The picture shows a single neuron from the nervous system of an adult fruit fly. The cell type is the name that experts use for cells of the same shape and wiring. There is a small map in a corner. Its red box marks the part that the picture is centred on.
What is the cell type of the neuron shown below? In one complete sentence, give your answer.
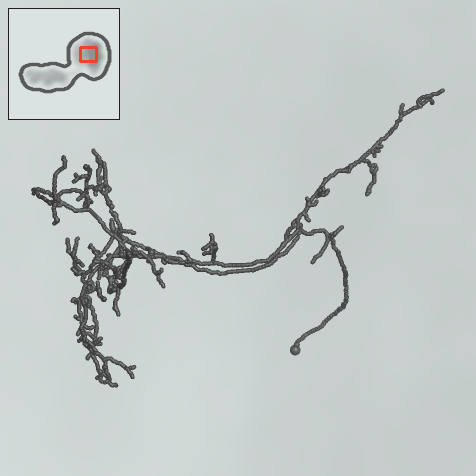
This neuron is assigned to the cell type CB3209.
